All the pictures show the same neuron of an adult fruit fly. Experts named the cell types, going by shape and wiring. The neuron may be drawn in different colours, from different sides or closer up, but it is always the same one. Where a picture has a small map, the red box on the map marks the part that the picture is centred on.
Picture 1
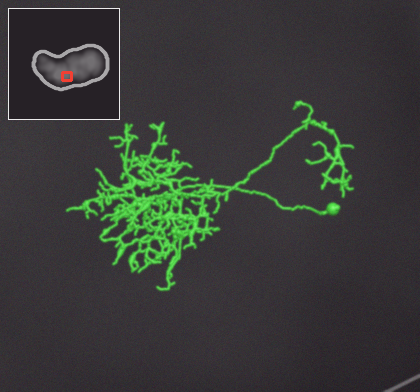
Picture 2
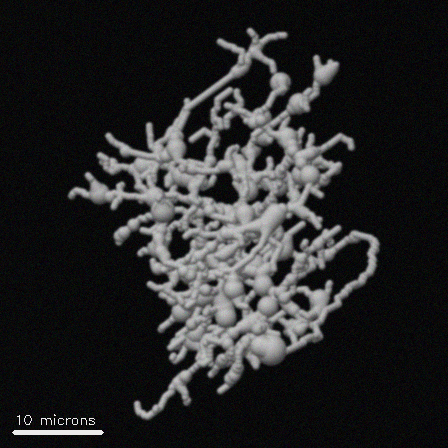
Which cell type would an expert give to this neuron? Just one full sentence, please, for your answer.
This neuron is included in the cell type Tlp13.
